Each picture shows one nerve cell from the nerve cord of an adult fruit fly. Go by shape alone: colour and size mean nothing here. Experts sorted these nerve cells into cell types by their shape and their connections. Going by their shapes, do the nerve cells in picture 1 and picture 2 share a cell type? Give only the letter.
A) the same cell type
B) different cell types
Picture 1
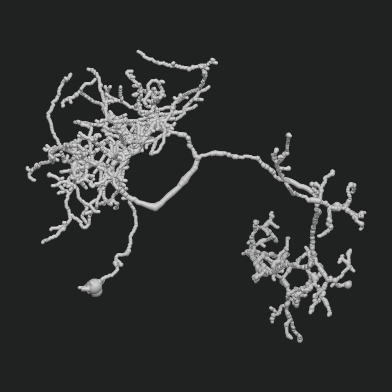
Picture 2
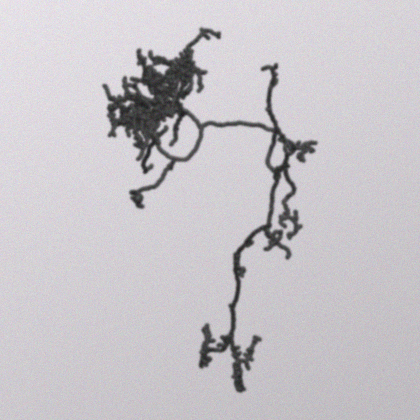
A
